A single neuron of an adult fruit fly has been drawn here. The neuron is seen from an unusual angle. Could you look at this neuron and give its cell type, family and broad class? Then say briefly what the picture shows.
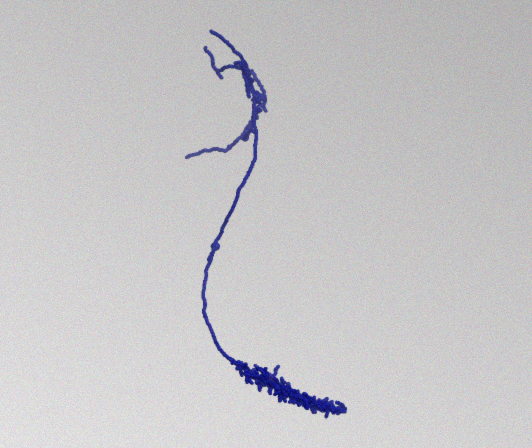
It is of cell type MeVP21. Its family is MeVP. Its broad class is visual projection neuron. As drawn here it is taller than it is wide.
